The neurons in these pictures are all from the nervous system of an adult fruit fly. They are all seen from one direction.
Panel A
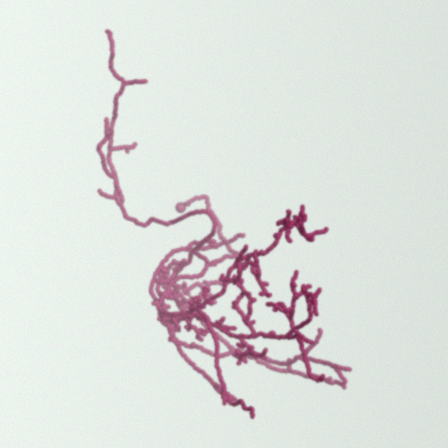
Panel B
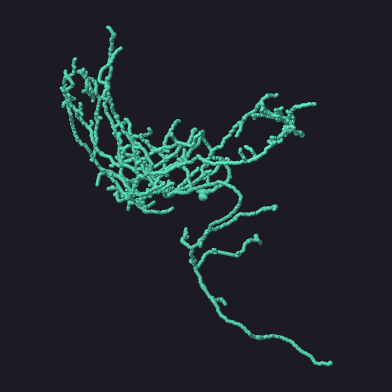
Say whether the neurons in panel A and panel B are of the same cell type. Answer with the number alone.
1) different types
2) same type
2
